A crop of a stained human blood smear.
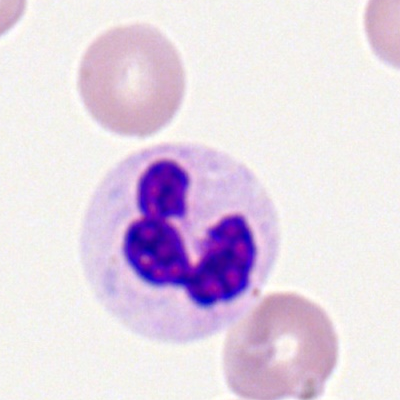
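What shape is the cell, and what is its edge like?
It is round, with a smooth edge.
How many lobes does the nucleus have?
Three.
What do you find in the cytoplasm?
Only fine, faint granules, and no vacuoles.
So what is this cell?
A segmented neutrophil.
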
